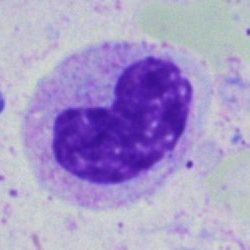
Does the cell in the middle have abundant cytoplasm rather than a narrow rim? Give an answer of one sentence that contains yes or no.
Yes, the cytoplasm forms a broad area around its nucleus.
